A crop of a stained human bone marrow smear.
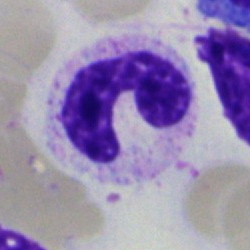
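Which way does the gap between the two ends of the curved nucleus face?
Toward the lower right.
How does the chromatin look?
Dense and dark purple, with coarse clumps.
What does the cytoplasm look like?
Plentiful and pale with a faint pinkish-lilac tint, holding many fine pink-violet granules throughout.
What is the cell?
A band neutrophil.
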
